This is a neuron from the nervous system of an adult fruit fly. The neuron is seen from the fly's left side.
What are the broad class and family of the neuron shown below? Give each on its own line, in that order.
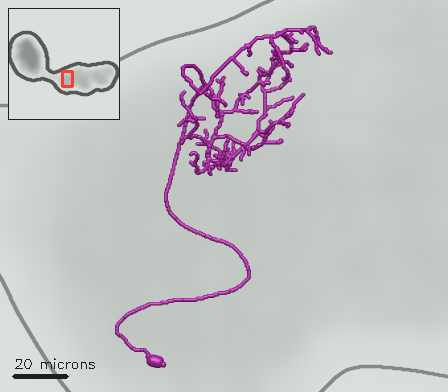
nerve-cord intrinsic neuron
hemilineage 02A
